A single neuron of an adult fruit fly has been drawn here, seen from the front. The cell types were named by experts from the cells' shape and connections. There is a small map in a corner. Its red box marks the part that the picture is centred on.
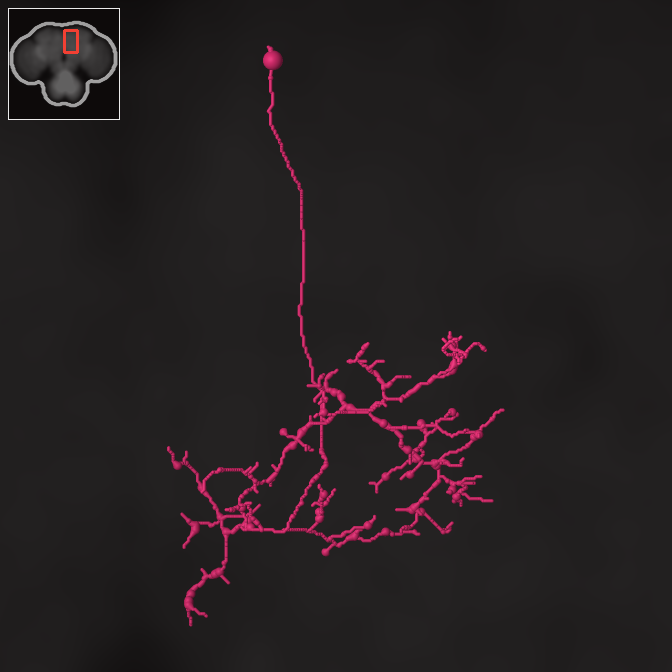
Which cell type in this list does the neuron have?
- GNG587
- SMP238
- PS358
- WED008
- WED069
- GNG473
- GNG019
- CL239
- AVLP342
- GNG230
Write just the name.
CL239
